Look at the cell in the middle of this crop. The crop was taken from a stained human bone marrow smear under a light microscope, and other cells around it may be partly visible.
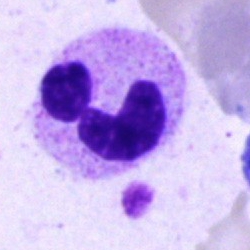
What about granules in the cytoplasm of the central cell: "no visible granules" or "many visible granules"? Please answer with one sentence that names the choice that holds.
It is many visible granules that the cytoplasm of this cell contains.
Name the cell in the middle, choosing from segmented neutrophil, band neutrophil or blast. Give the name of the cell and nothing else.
segmented neutrophil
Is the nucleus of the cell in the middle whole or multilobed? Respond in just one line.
Two or more lobes make up the nucleus of this cell.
